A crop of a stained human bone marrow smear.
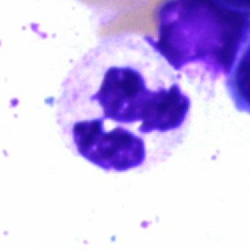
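Segmented neutrophil in a stained human bone marrow smear, its nucleus divided into separate lobes of dense, dark purple, clumped chromatin. Abundant pale pinkish-lilac cytoplasm surrounds the lobes, with fine pinkish-violet granules scattered through it.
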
